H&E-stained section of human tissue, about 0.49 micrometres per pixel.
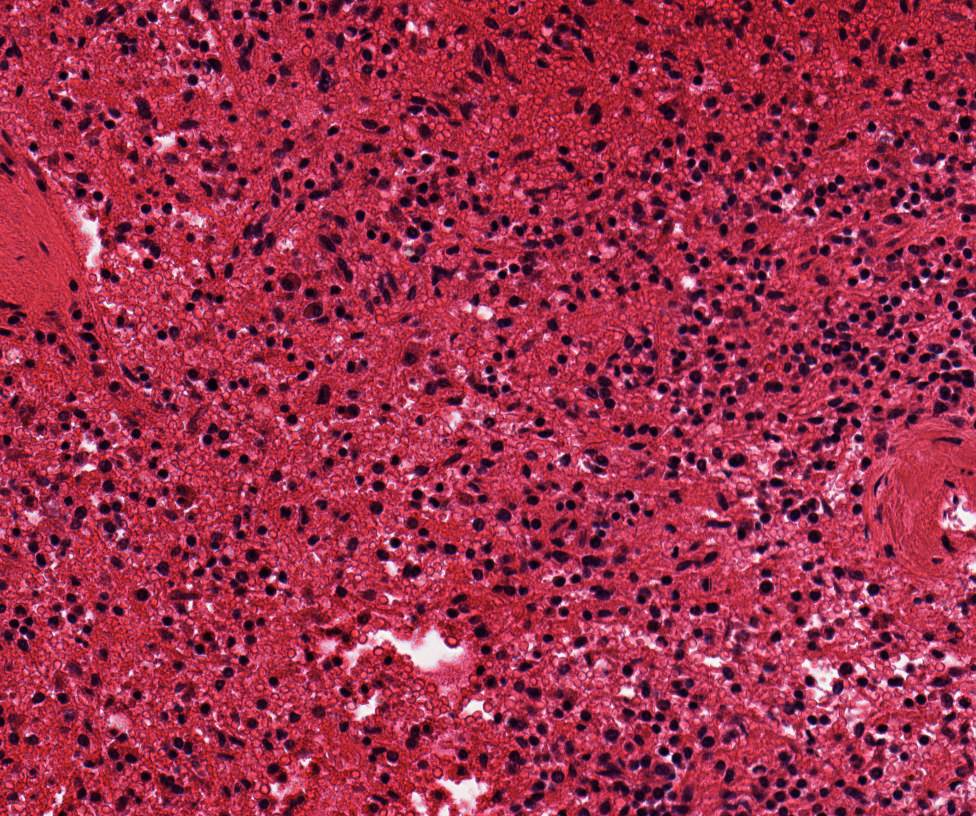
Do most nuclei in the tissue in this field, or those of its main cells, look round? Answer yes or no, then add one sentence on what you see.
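Yes. Small round darkly stained nuclei are scattered among the red cells throughout the field.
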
